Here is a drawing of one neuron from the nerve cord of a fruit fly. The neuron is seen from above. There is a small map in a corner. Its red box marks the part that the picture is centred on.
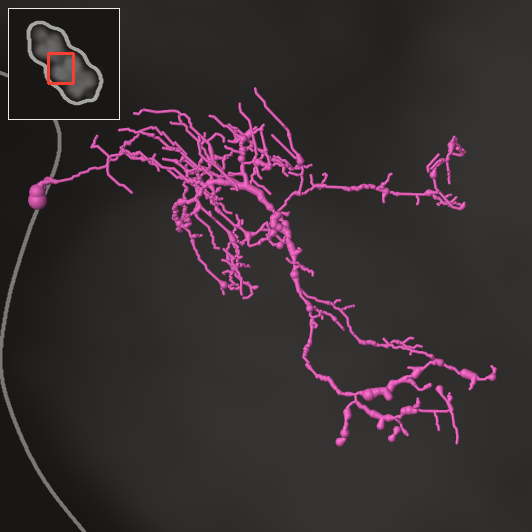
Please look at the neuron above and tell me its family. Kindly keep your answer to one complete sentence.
The family name for this neuron is hemilineage 03B.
